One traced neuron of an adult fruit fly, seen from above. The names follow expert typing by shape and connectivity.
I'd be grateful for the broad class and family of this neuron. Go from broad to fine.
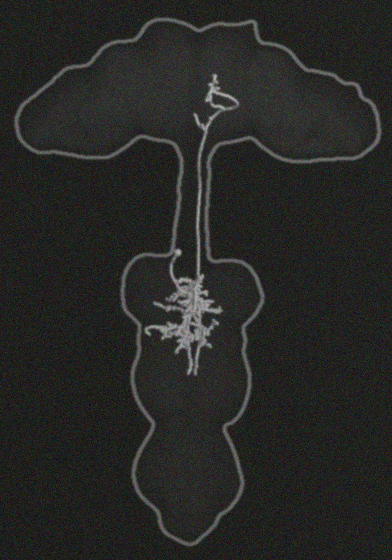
ascending neuron; hemilineage 08B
